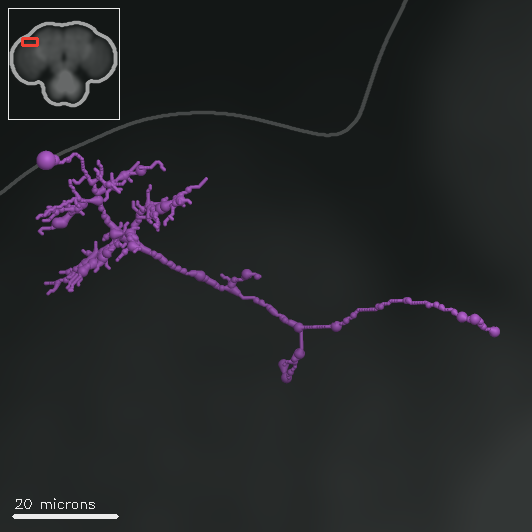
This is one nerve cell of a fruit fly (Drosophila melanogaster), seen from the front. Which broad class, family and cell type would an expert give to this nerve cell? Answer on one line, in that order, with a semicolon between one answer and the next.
optic-lobe intrinsic neuron; TmY; TmY3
